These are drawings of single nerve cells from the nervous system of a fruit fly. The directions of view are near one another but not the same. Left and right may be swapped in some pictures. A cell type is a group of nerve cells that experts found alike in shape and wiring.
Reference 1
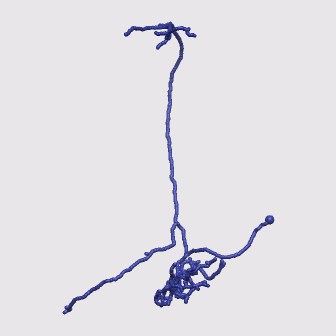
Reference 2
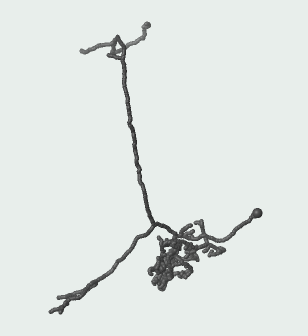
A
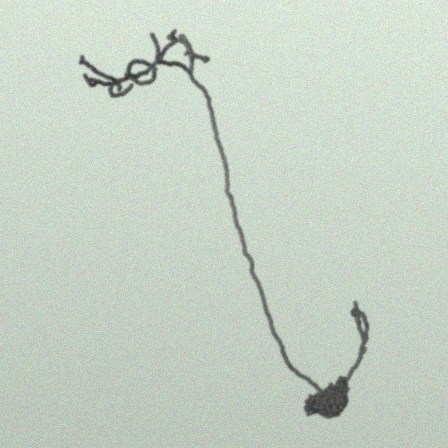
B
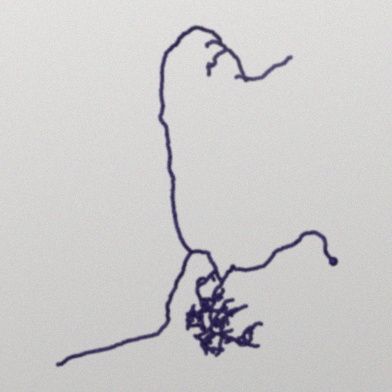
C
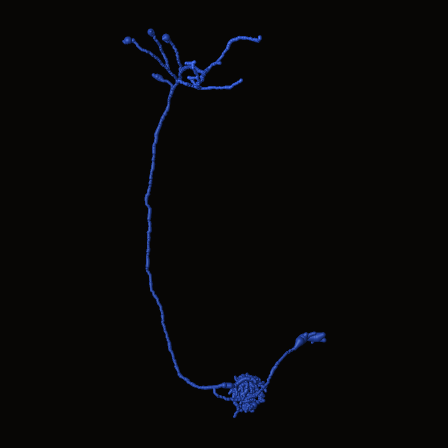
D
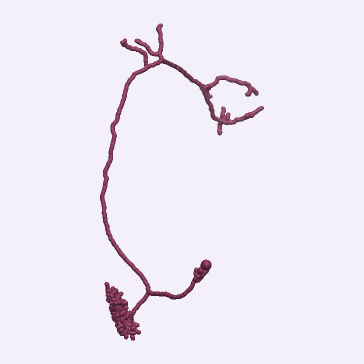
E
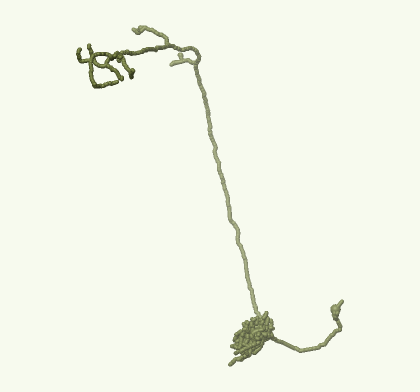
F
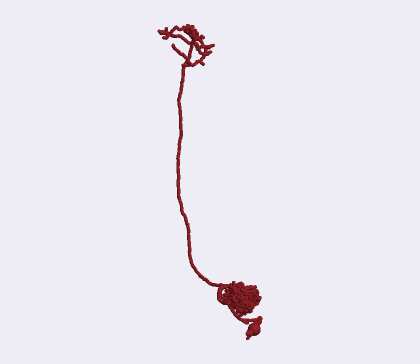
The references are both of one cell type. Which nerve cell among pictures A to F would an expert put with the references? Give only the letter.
B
